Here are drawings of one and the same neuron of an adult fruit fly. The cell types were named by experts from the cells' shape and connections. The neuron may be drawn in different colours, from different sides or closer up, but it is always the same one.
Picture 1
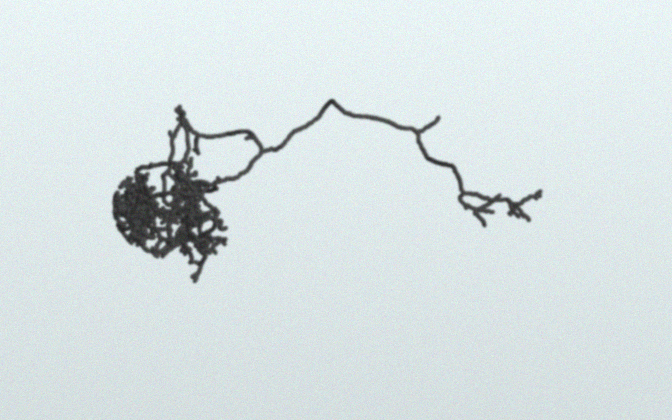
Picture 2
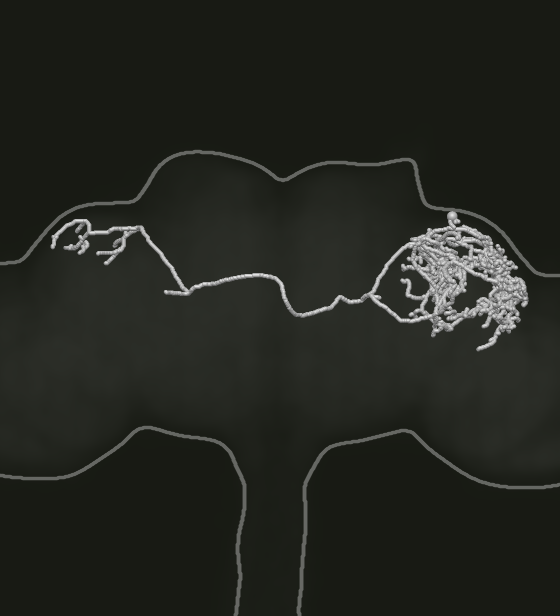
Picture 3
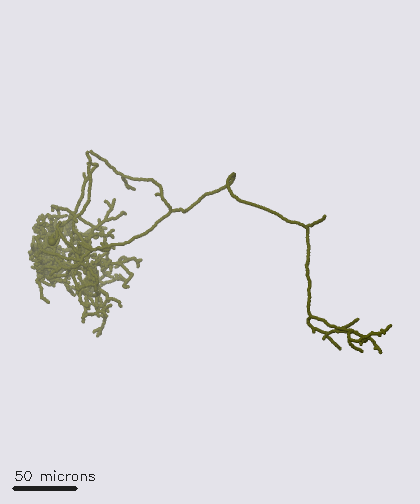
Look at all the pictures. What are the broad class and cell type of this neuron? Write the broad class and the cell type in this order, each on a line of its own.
central-brain intrinsic neuron
AVLP444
